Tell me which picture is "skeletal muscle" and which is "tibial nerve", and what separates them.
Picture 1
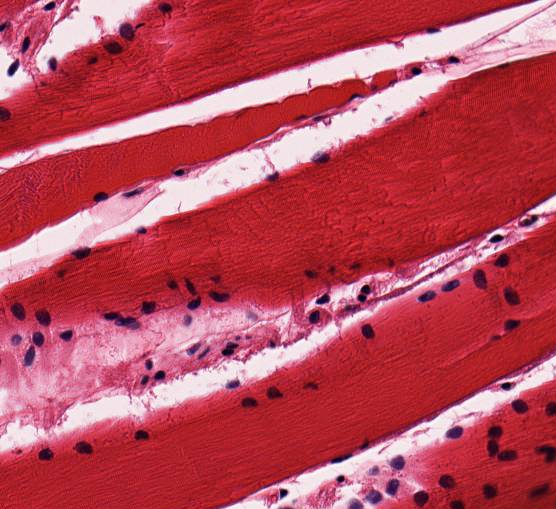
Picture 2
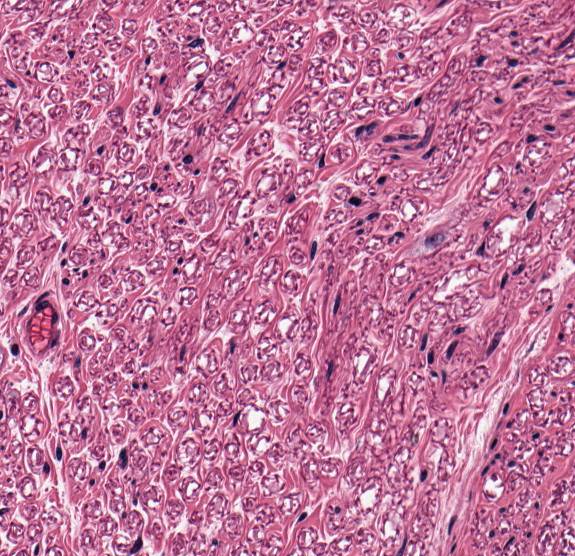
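The first picture is skeletal muscle; the second is tibial nerve. The skeletal muscle fibres are unbranched, keep a fairly even width and have intensely, evenly eosinophilic deep red cytoplasm. Their dark, oval to elongated nuclei lie at the fibre edges just beneath the borders, long axes along the fibres. In the tibial nerve, most round profiles are of similar small size and are cut across rather than lengthwise. Its nuclei are sparse, small and dark, mostly elongated or spindle-shaped and lying between the profiles.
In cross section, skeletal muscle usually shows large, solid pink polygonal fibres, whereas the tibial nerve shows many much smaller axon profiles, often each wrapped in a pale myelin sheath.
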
